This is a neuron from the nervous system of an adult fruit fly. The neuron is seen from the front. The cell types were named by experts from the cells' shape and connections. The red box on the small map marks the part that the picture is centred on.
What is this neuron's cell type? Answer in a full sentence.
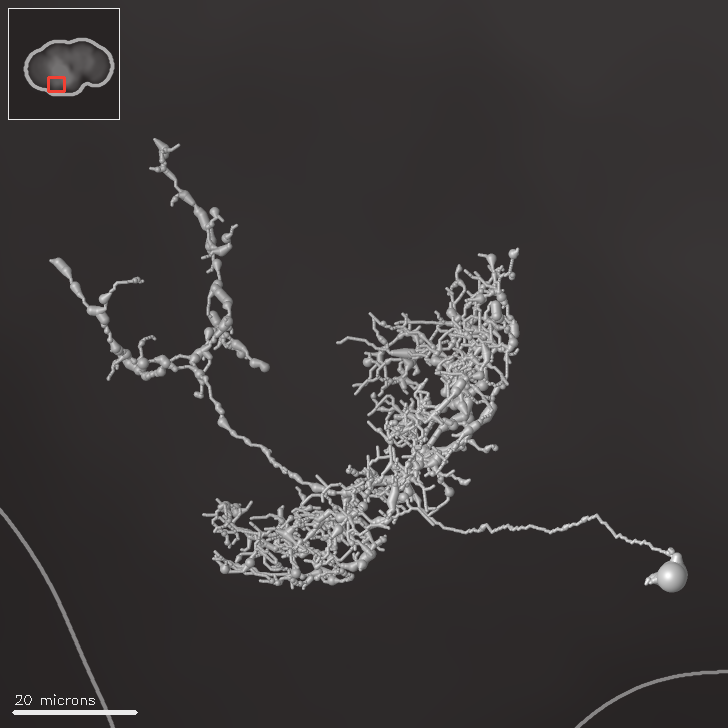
The cell type is IN13B025.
